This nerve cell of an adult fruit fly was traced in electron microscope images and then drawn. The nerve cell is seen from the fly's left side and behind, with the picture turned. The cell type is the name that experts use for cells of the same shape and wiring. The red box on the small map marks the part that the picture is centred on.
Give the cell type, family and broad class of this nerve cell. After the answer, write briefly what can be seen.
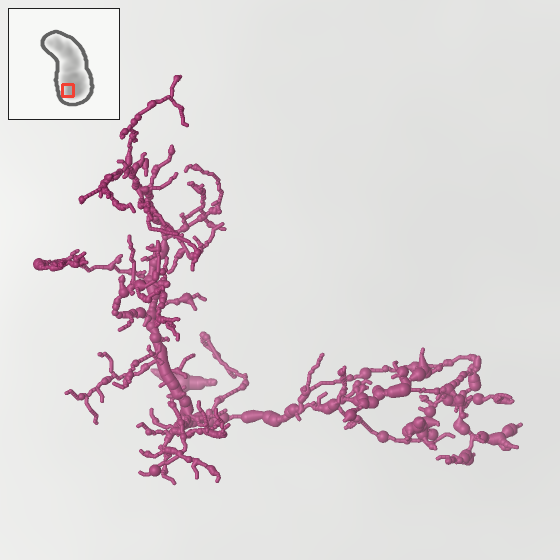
The cell type is SMP120. Its family is hemilineage SMPad3. Its broad class is central-brain intrinsic neuron. Dozens of branch ends can be seen. In this view it is about as wide as it is tall.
